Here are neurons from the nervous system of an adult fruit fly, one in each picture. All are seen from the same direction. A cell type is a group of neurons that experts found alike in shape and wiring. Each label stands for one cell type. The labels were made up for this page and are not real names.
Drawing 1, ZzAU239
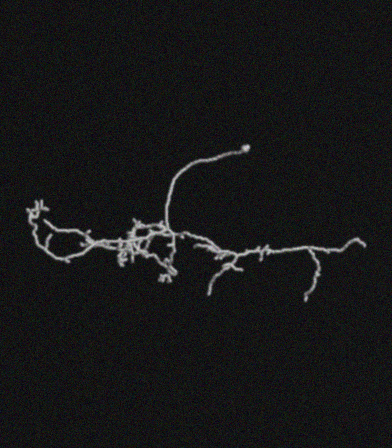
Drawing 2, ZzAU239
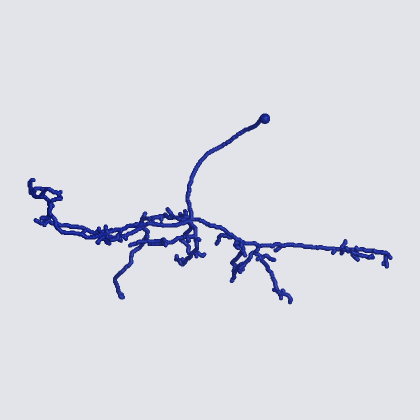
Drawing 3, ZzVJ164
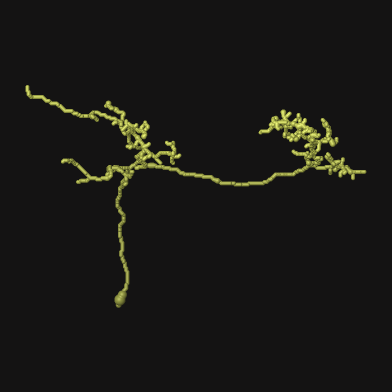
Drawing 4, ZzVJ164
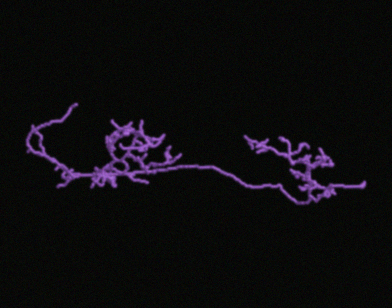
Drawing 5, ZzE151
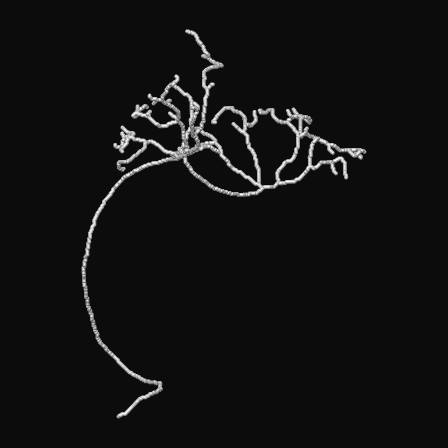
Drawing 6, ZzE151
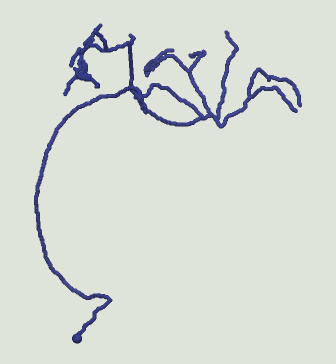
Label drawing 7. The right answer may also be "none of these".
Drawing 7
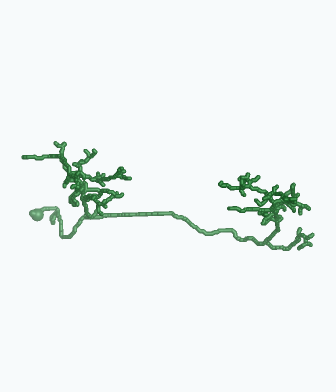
ZzVJ164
